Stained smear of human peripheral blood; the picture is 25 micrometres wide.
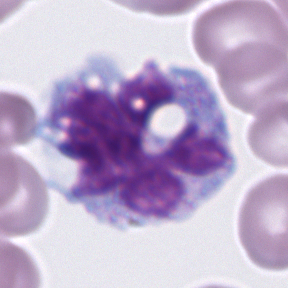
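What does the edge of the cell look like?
Irregular and ragged, not smoothly round.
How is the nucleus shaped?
It fills most of the cell and is folded into several broad lobes, with chromatin staining a deep purple.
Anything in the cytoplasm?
Only a fine, faint speckling, without coarse granules.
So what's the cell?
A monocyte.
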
